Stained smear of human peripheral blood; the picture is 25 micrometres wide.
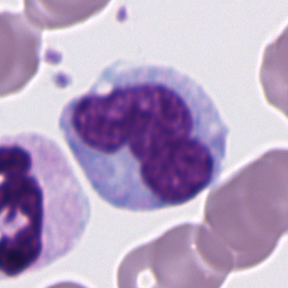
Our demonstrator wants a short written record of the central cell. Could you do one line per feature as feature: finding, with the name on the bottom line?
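Cytoplasm amount: plentiful
Cytoplasm colour: pale grey-blue
Cytoplasmic rim: widest below the left part of the nucleus
Granules: none distinct in the cytoplasm
Outline: irregular, somewhat angular, not smoothly round
Name: monocyte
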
